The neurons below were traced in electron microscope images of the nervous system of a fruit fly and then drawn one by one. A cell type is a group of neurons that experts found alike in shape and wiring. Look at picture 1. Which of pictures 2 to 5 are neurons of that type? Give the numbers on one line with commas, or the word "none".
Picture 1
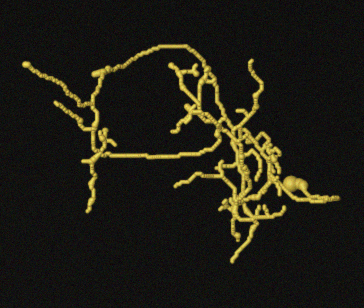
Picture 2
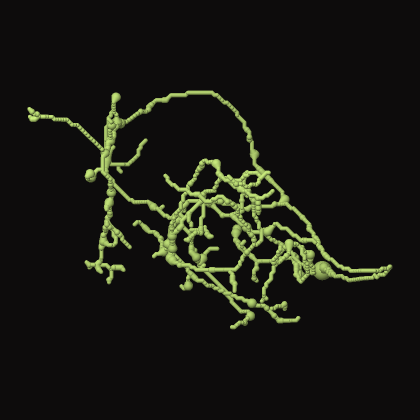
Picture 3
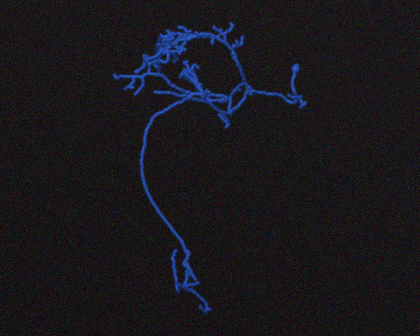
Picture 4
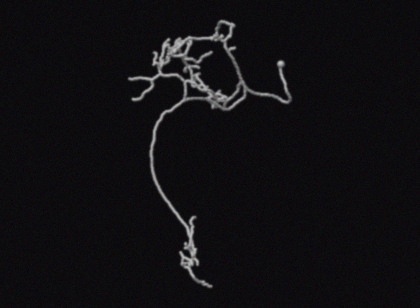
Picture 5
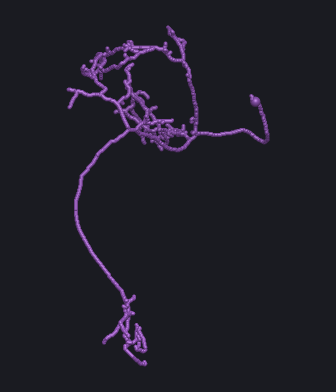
2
